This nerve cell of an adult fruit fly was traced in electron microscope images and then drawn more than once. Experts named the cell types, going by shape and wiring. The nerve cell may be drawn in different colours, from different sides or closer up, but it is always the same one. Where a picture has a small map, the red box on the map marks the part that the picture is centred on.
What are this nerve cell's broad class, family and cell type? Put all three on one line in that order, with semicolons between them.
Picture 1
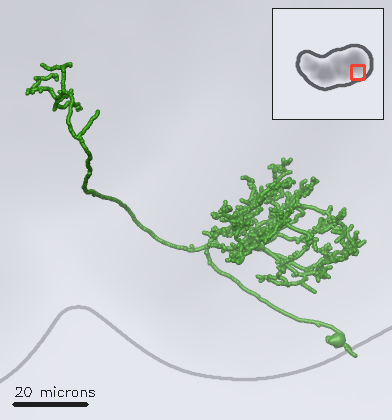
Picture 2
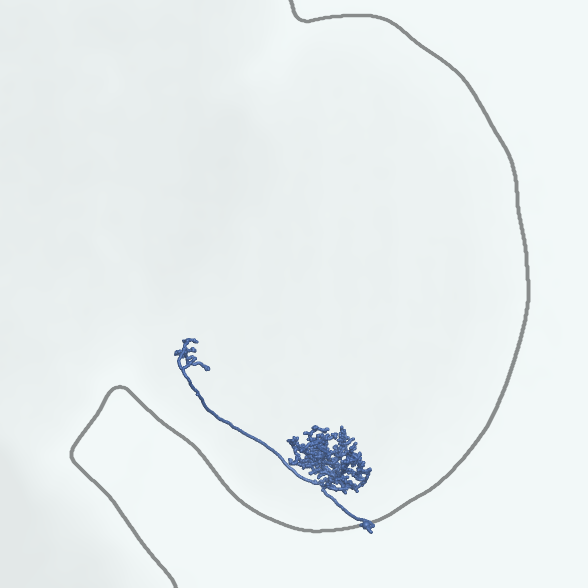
optic-lobe intrinsic neuron; Tm; Tm26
